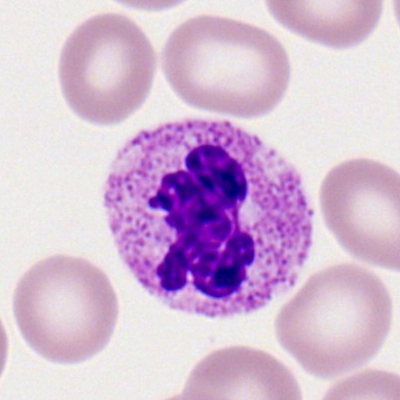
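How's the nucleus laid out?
Split into several lobes crowded together in the middle of the cell, with dark purple, coarsely clumped chromatin.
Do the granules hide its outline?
No, they don't.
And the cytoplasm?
Plentiful, pale pink-lilac.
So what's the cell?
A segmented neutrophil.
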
